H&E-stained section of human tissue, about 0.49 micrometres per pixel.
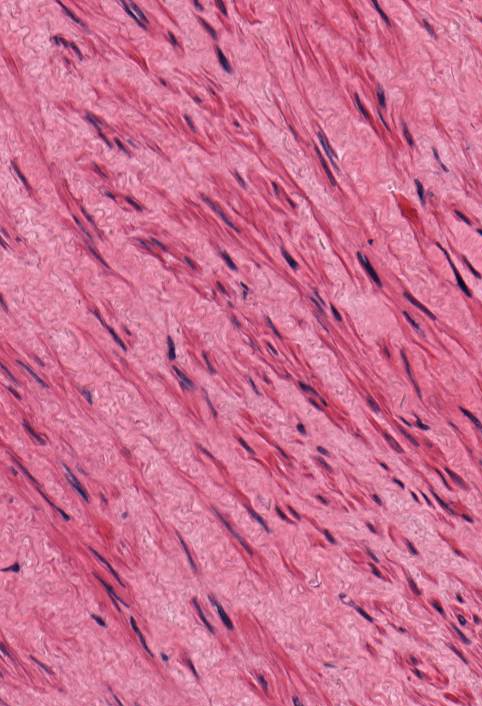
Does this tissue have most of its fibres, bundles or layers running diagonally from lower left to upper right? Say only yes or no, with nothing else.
No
